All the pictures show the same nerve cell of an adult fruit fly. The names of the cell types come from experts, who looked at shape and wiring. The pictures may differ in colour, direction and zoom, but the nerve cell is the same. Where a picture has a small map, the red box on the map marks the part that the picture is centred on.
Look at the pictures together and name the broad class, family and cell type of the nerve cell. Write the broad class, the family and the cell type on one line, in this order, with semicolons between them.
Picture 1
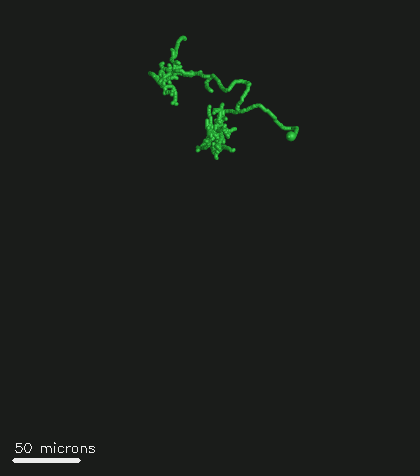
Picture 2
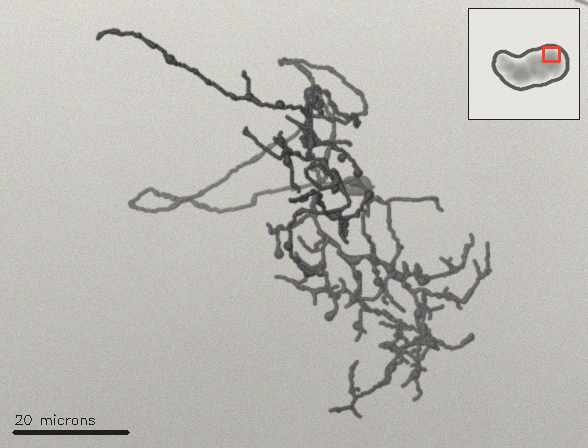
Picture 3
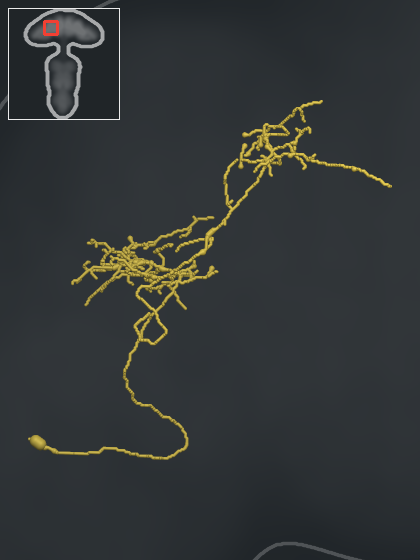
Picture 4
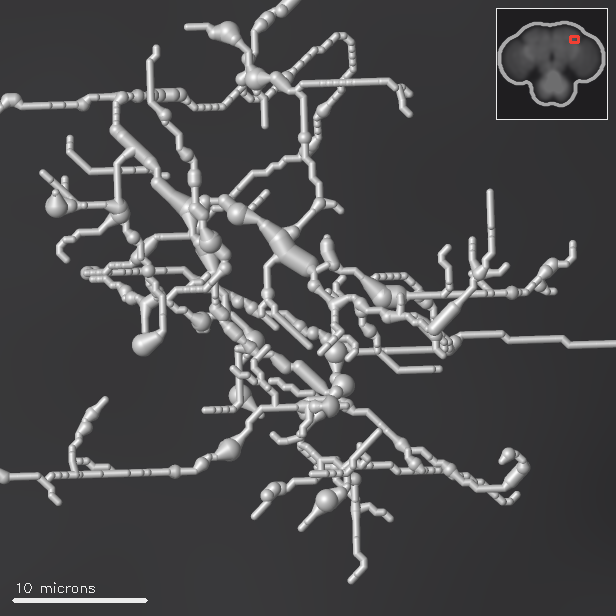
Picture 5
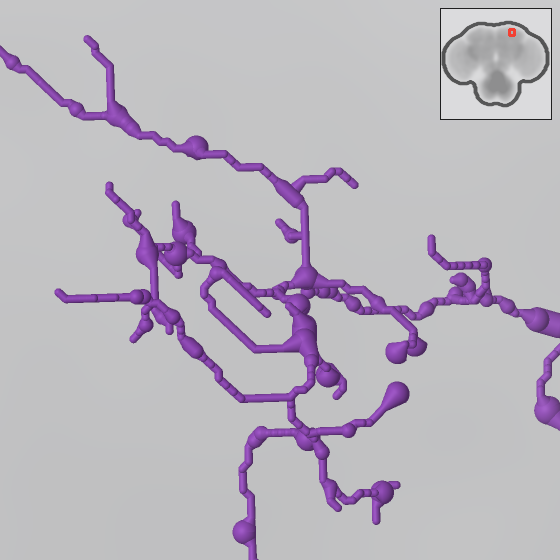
central-brain intrinsic neuron; hemilineage LHp1; CB2290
